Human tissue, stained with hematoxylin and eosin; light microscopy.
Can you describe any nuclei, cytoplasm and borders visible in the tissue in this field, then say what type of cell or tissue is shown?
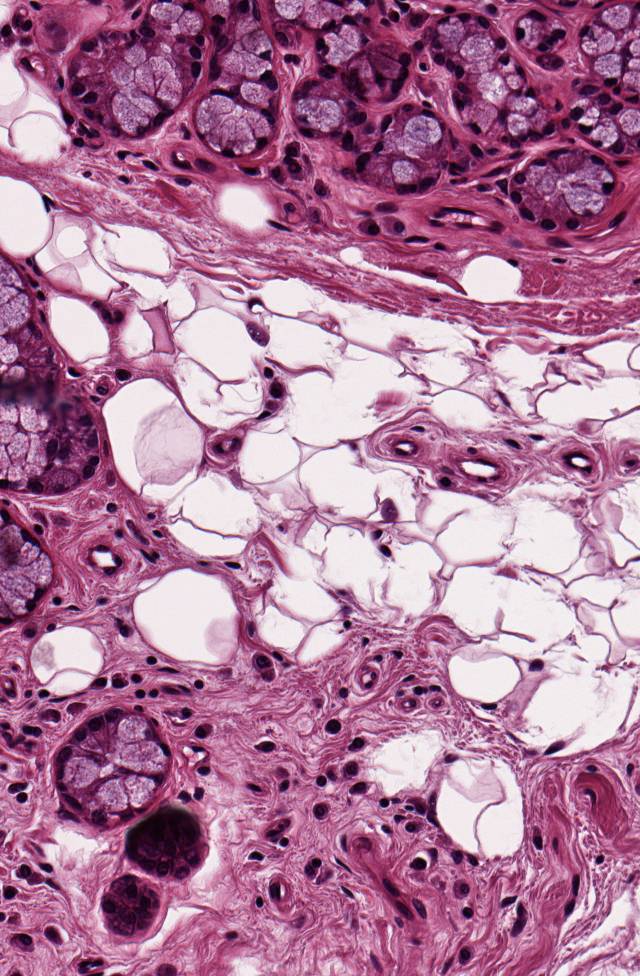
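Glandular lobules occupy the top edge and the left margin of the field. A band of fat crosses the middle, its adipocytes appearing as empty white spaces of varying size divided by thin strands. Near the bottom left sit two rounded lobules stained densely dark purple. No surface epithelium appears anywhere. The tissue is minor salivary gland.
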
